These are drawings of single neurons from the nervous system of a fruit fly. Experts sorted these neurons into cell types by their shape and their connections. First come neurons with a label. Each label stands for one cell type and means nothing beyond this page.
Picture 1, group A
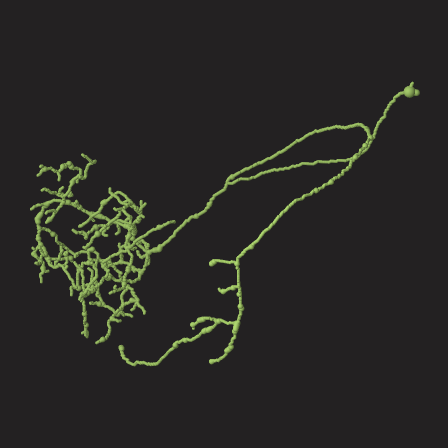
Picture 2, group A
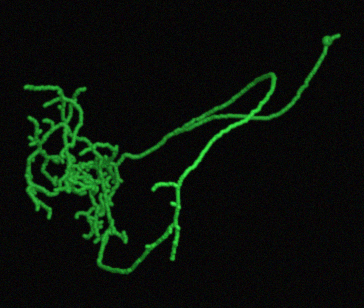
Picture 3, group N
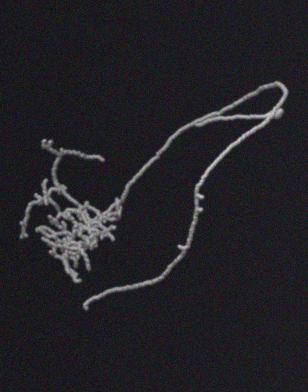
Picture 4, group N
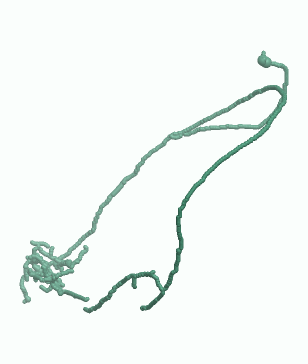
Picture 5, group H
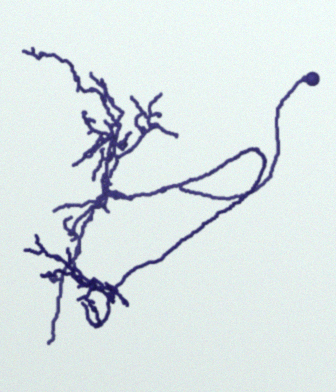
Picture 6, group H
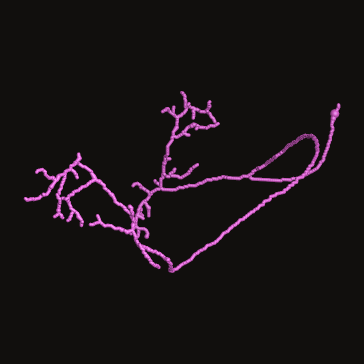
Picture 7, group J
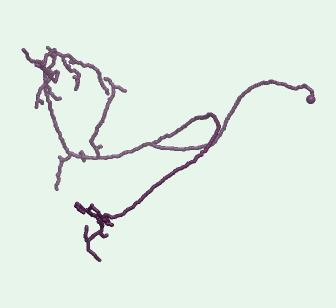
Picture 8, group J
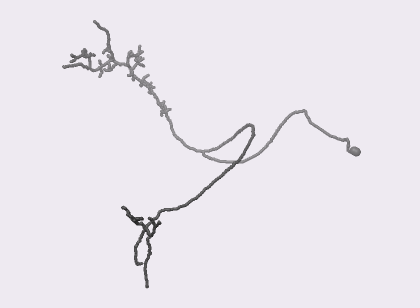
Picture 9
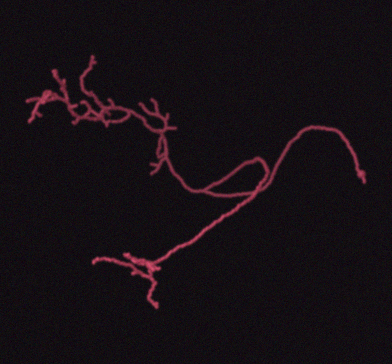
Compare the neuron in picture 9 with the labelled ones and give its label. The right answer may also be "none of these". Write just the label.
group J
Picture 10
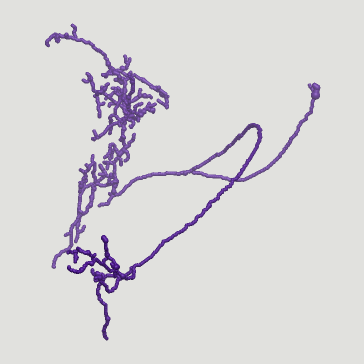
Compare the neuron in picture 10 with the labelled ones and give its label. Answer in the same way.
group H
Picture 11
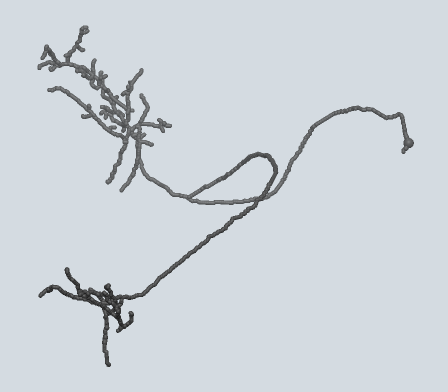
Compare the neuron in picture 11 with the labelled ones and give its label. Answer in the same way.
group J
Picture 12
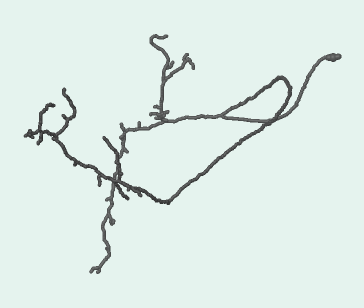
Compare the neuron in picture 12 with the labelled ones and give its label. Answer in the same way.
group H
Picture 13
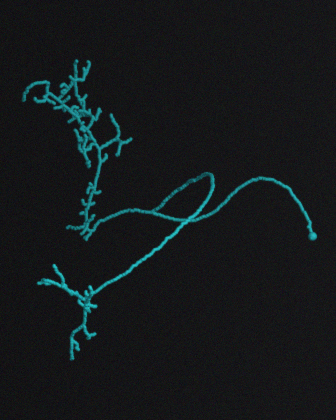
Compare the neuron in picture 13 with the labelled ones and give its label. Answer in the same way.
group J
